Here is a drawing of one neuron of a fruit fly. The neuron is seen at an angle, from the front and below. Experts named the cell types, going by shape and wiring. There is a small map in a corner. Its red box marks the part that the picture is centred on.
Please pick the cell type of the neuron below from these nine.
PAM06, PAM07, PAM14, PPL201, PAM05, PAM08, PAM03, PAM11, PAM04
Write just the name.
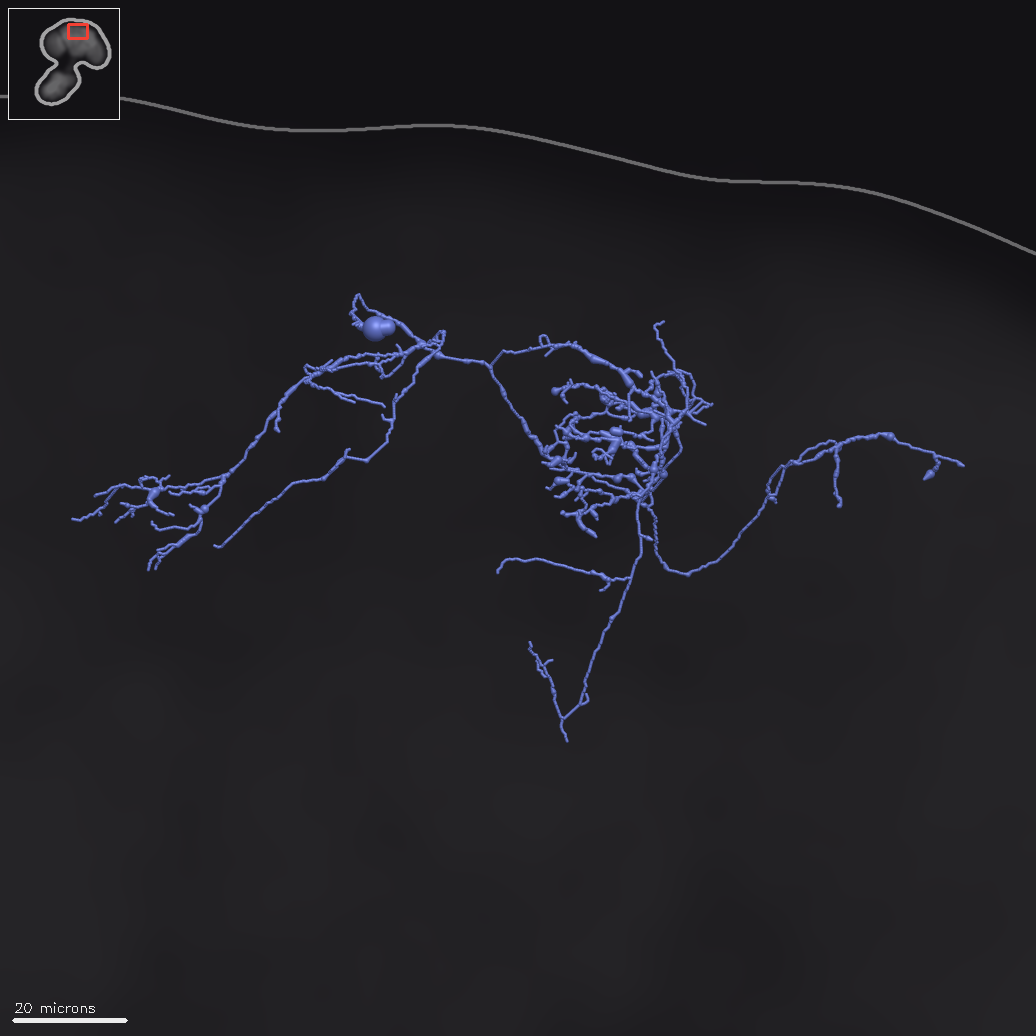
PAM07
